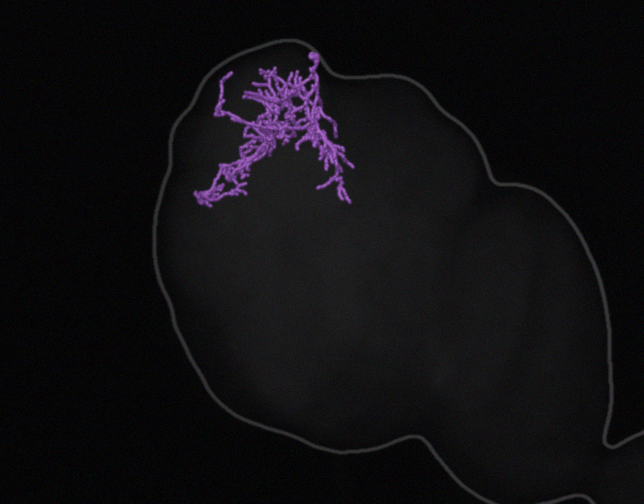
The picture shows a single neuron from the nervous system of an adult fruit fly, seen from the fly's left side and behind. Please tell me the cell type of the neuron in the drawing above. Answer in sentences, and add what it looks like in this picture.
The cell type is SMP238. It is a central-brain intrinsic neuron. As drawn here it is about as wide as it is tall.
